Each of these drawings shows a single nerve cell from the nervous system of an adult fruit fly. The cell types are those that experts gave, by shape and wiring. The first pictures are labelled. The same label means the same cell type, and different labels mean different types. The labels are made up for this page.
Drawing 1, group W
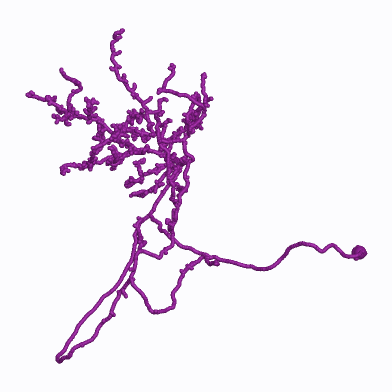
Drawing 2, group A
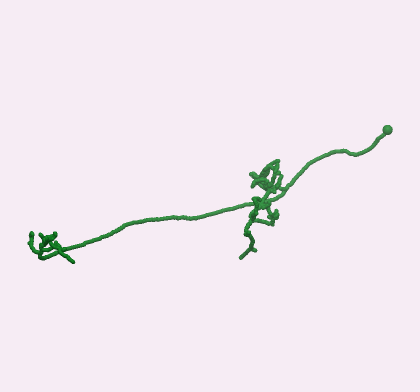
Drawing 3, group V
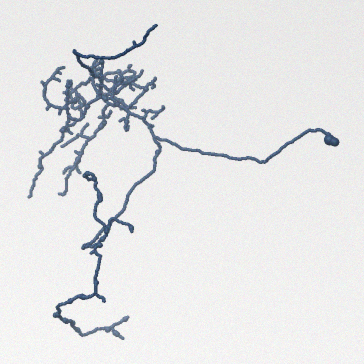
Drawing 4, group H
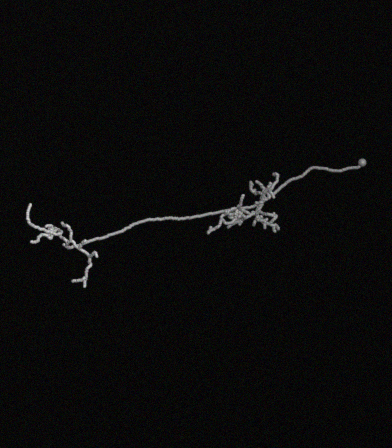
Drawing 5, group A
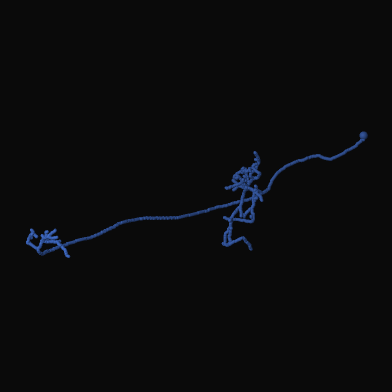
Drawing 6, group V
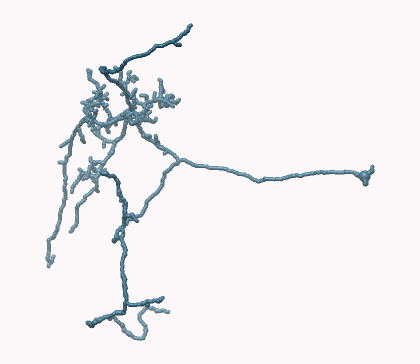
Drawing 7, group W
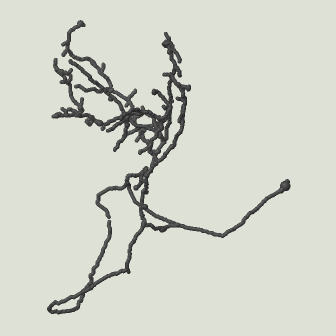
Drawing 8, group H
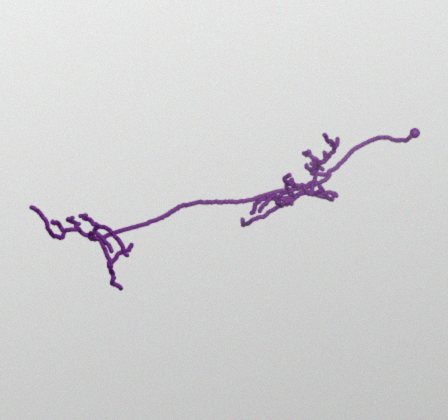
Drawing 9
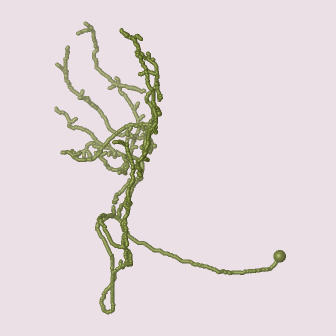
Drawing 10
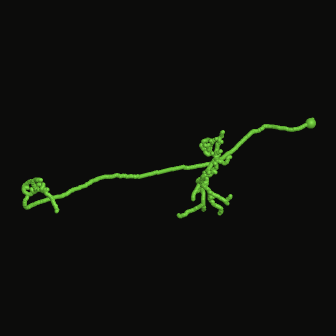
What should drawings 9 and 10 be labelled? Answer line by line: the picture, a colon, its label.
9: group W
10: group A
